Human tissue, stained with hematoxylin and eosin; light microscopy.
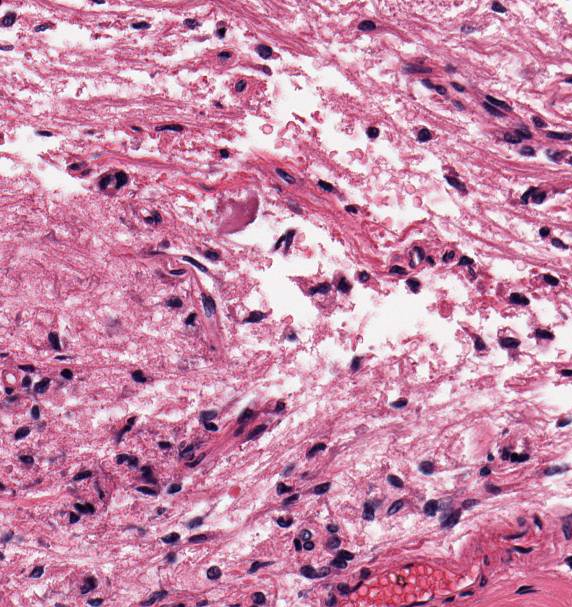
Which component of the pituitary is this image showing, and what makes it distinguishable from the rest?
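Neurohypophysis. Whole field: loose, pink, fibrillary stroma with scattered nuclei. Nuclei mostly dark purple, spindle-shaped to oval, lying singly among the fibres.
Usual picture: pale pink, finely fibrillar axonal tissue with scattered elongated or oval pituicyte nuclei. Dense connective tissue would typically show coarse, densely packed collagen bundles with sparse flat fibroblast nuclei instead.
Small vessel packed with red blood cells at bottom right edge. Small smooth, glassy pink fragment just above centre.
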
